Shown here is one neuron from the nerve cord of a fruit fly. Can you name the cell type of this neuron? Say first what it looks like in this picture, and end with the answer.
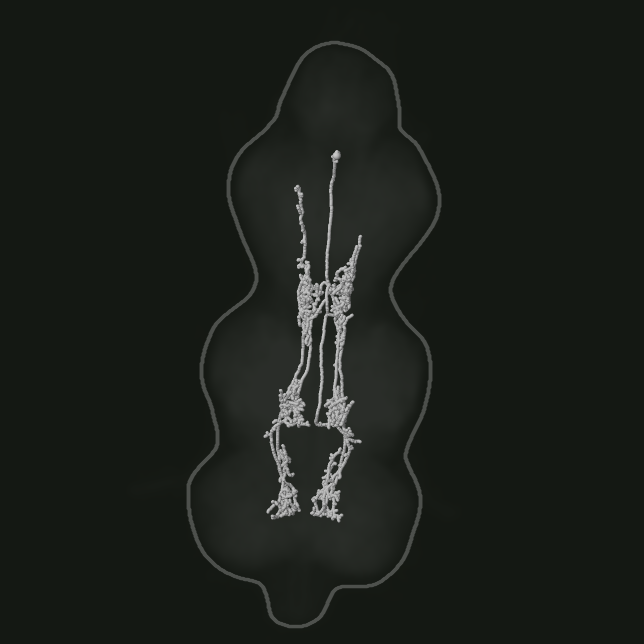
In this view it is more than twice as tall as it is wide. It is a nerve-cord intrinsic neuron. Its cell type is IN00A003.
